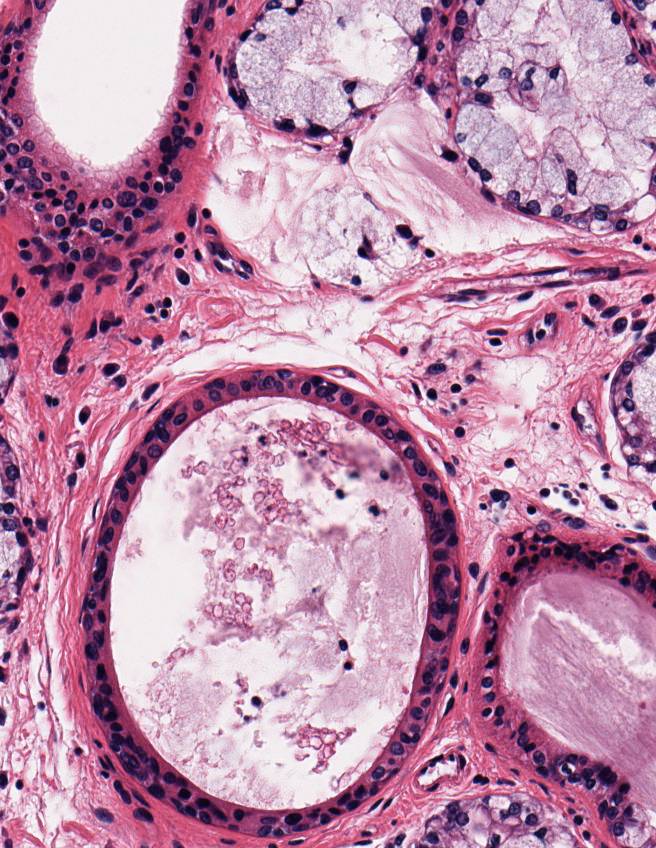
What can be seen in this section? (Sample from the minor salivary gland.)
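Large central duct: lumen holds pale pink flocculent material with scattered small cell clusters. Upper left duct: lumen empty and white; surrounding stroma with many small dark round lymphocyte nuclei. Duct at lower right edge: homogeneous pink secretion.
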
